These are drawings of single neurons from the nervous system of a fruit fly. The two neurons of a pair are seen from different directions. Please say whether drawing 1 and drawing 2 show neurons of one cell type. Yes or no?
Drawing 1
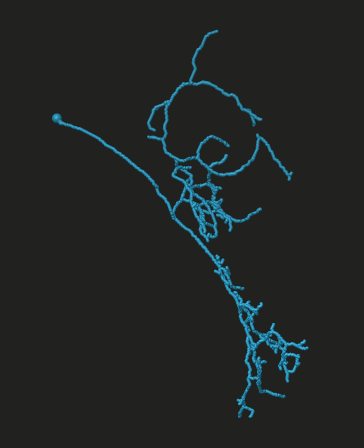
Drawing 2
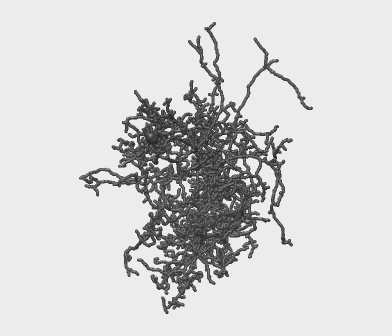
no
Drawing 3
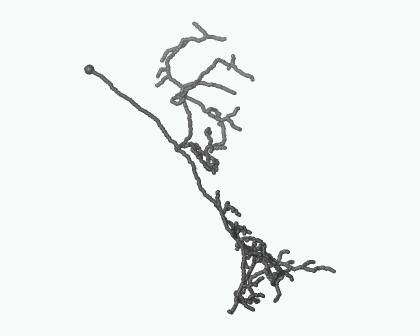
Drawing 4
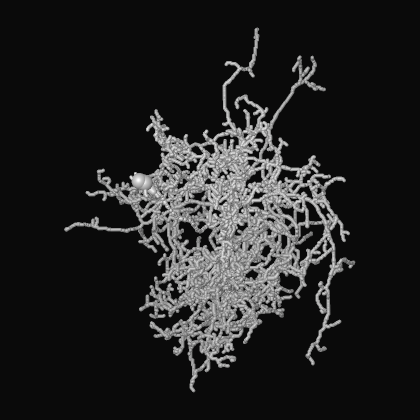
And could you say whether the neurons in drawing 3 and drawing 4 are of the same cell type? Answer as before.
no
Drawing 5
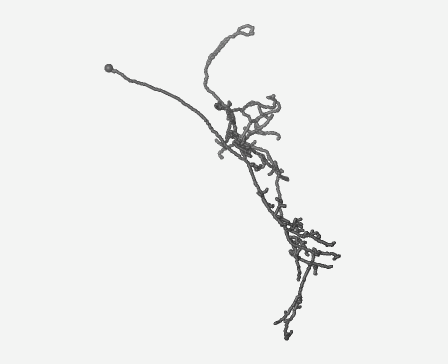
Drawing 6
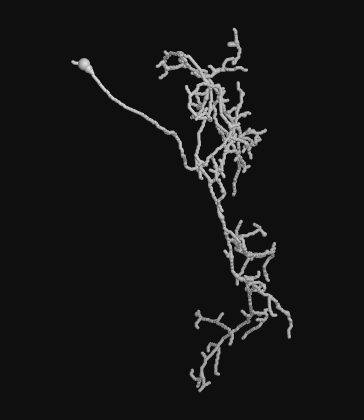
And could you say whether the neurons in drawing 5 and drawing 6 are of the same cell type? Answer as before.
yes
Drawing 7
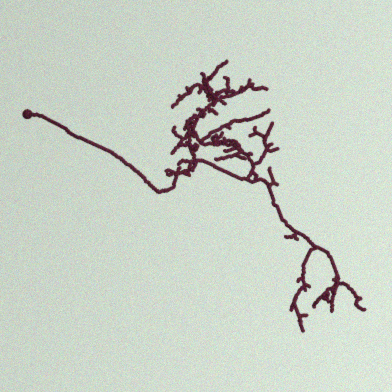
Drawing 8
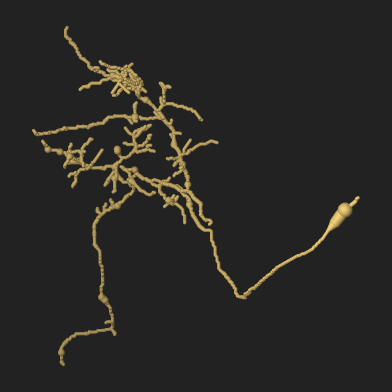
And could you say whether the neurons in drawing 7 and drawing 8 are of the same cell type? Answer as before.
yes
